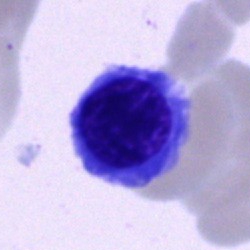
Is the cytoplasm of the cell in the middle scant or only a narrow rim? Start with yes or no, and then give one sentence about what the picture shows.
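Yes. The cytoplasm is a scant rim that stains deep blue.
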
